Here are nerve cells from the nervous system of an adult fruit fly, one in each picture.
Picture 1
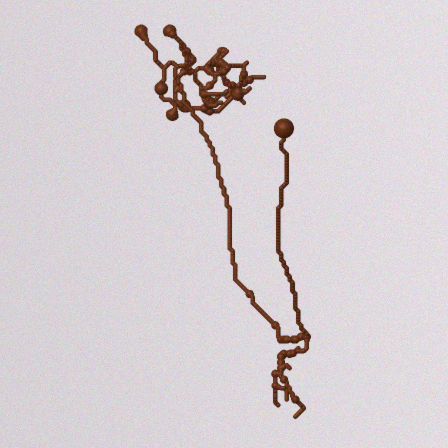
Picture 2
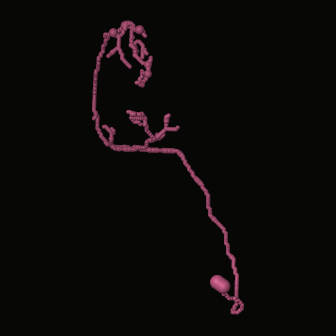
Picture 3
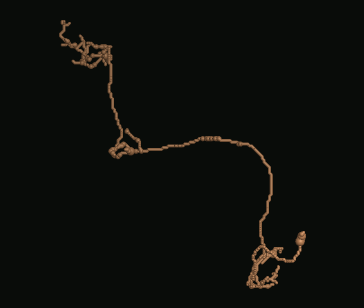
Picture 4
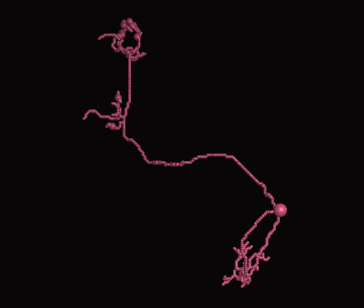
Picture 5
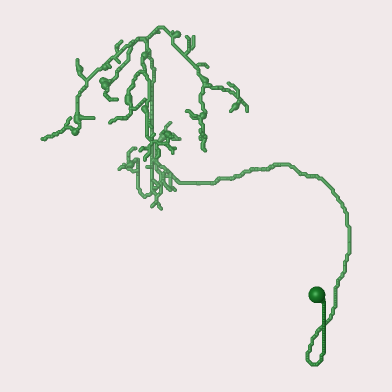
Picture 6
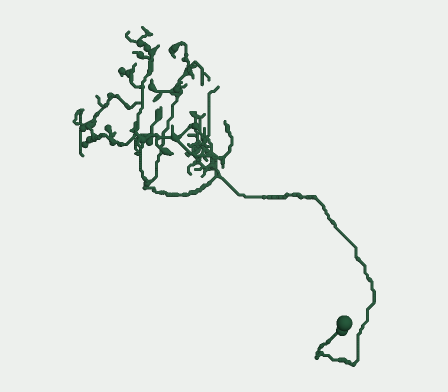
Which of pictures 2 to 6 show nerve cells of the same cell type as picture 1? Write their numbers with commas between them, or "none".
3, 4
